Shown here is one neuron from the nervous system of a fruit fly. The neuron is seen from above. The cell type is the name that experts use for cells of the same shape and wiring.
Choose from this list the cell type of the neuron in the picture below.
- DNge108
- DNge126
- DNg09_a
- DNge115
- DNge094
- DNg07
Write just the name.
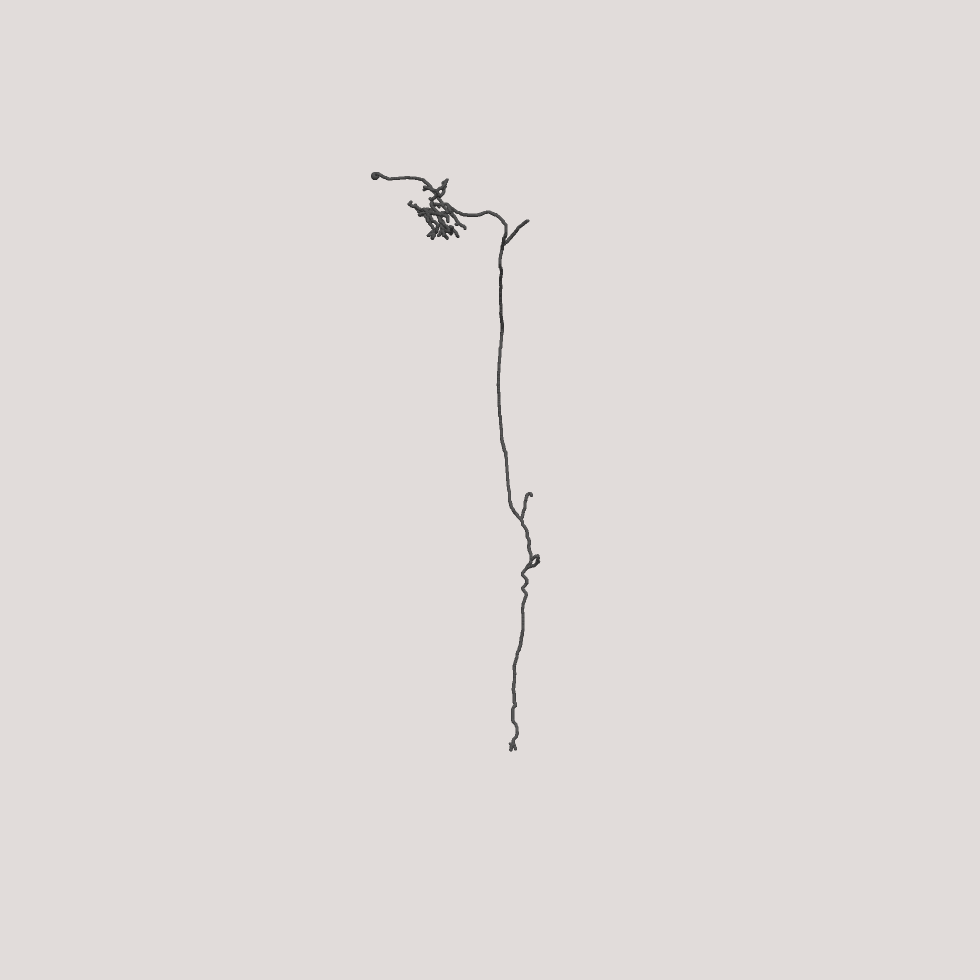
DNge108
